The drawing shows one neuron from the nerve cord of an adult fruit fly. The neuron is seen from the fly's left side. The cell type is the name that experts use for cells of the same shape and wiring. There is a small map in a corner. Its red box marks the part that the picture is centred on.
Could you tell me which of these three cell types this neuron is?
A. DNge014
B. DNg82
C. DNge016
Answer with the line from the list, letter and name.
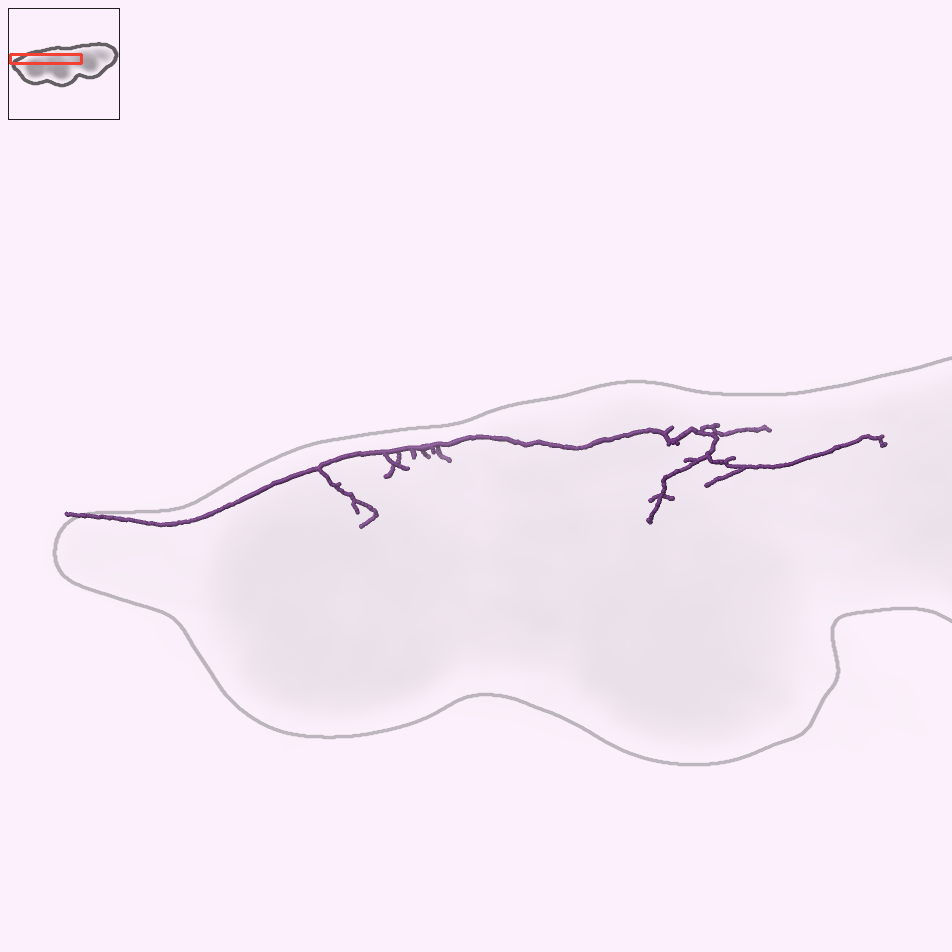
A. DNge014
